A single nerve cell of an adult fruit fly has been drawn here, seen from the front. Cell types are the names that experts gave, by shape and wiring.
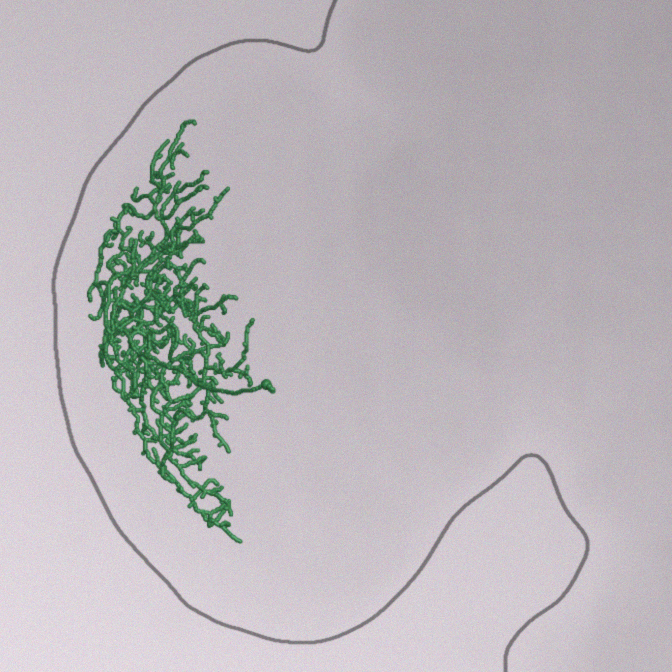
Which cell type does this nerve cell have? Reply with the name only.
Mi18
